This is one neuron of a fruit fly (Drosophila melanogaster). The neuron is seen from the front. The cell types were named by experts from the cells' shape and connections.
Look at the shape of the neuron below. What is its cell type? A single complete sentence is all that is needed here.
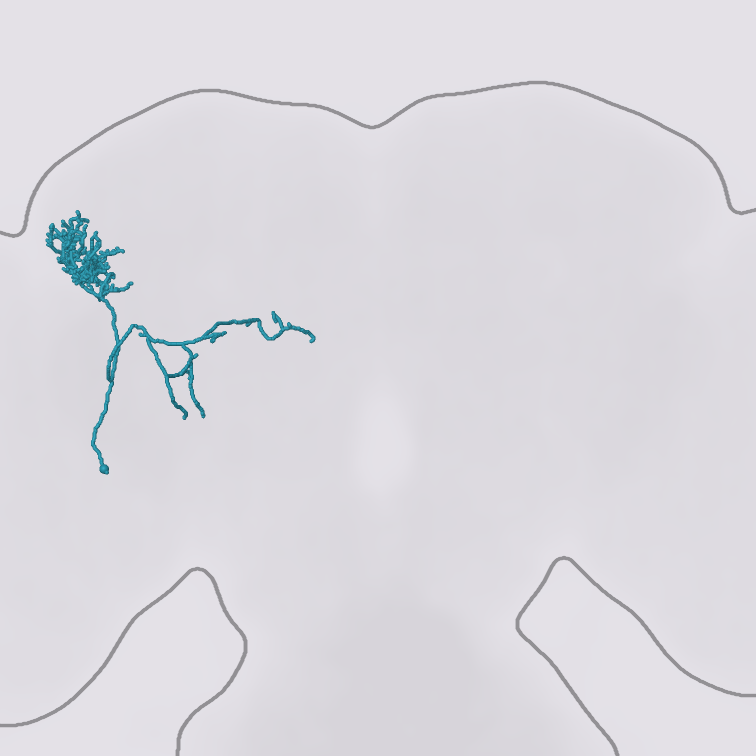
This neuron is of the type LHAV1a1.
